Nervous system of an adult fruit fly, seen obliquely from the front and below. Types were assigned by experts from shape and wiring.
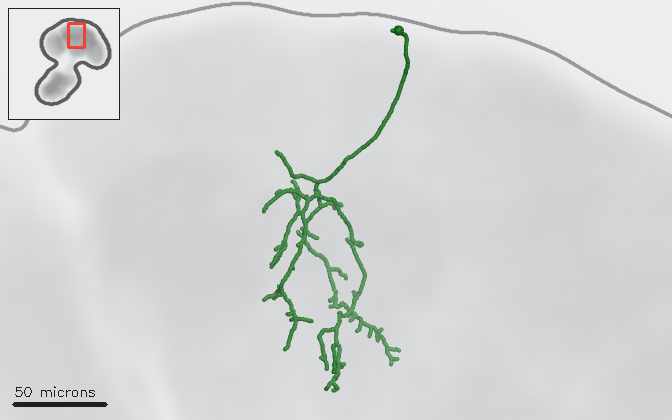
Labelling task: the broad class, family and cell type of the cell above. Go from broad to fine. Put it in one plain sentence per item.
A central-brain intrinsic neuron of hemilineage SMPad2, type PS005_c.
